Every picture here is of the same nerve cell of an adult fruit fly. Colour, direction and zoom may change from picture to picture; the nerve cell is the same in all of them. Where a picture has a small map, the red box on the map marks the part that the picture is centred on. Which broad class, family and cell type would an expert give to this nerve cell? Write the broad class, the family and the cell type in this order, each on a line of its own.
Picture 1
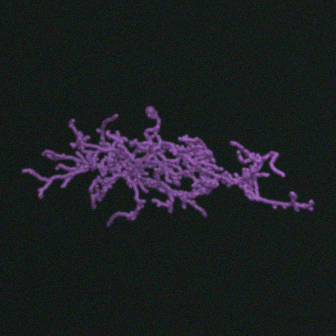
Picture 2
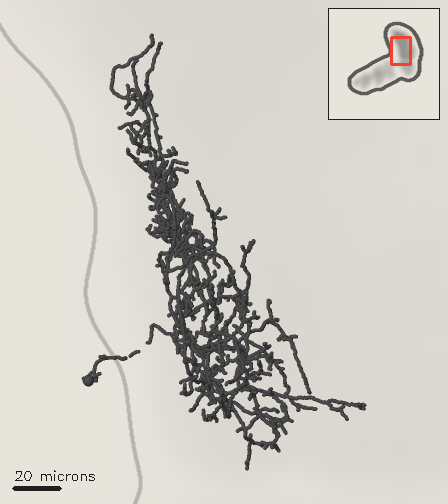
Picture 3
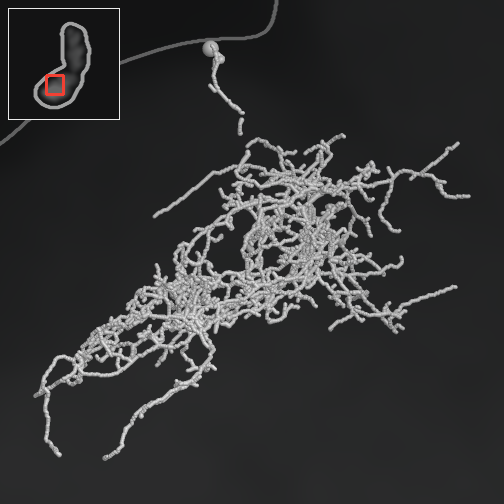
central-brain intrinsic neuron
hemilineage PSp3
IB051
